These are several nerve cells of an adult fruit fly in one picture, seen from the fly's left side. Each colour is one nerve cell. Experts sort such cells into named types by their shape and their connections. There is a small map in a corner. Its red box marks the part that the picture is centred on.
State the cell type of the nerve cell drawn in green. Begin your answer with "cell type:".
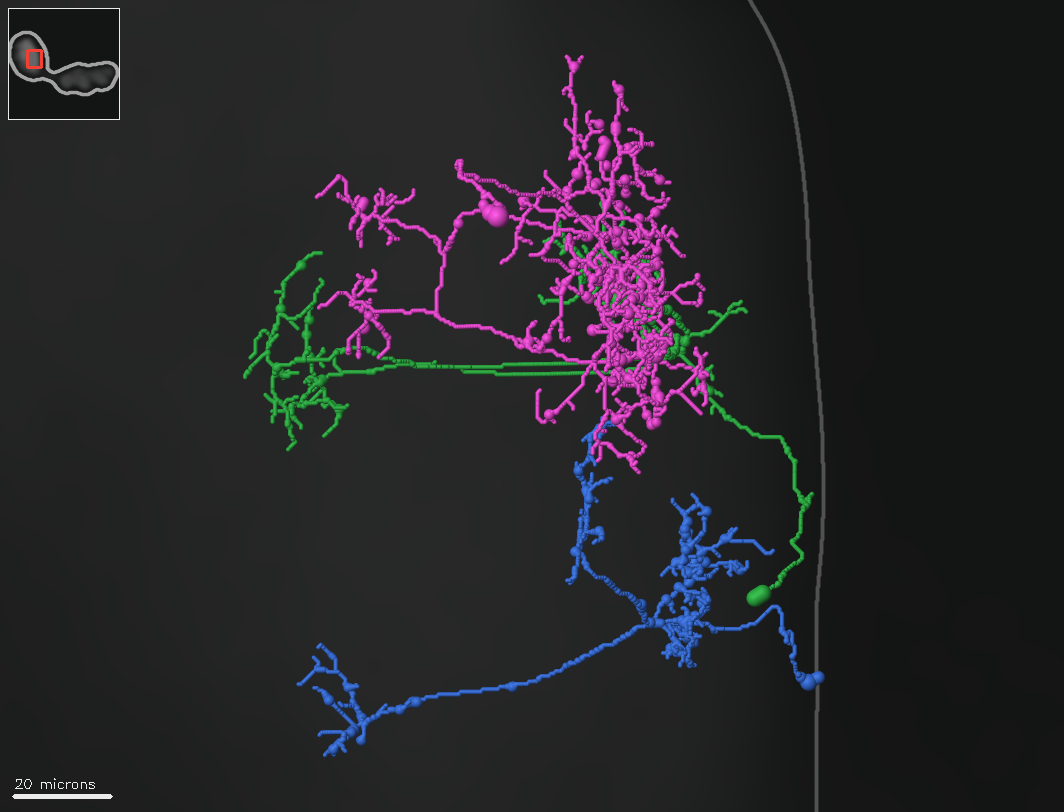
cell type: Y14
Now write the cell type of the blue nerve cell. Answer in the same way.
cell type: Y13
